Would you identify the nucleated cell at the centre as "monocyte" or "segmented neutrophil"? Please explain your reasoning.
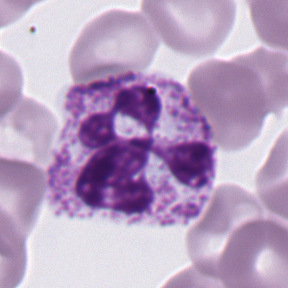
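It's a segmented neutrophil. The nucleus is lobed, the largest lobe lying in the lower left.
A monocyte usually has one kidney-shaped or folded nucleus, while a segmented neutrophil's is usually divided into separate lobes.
The plentiful cytoplasm is pale, nearly colourless between dense small violet-purple granules.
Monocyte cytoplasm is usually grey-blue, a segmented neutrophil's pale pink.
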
